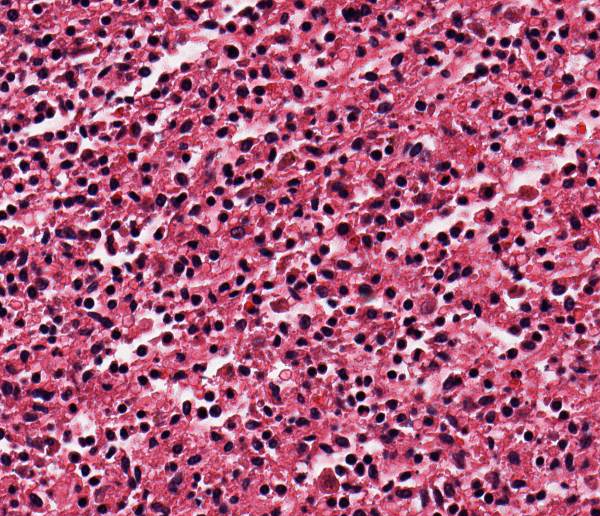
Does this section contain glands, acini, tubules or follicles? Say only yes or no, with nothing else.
No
